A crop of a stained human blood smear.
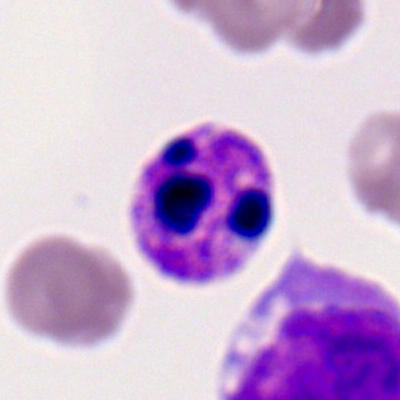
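Segmented neutrophil, the one sitting in the middle of this stained smear. Its outline runs round to slightly oval, with a smooth edge. The biggest of the nuclear masses lies left of centre, and you won't find nucleoli in any of them. Fine purplish granules are scattered all through the cytoplasm.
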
